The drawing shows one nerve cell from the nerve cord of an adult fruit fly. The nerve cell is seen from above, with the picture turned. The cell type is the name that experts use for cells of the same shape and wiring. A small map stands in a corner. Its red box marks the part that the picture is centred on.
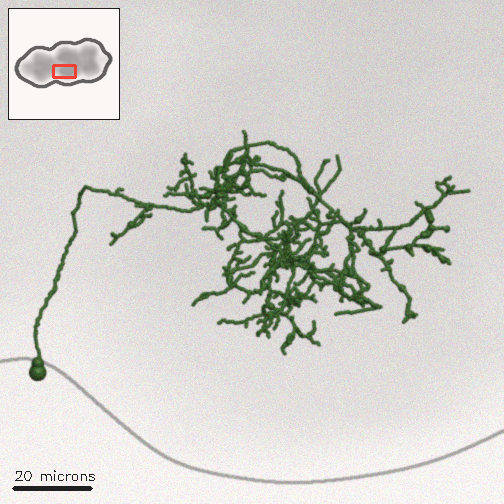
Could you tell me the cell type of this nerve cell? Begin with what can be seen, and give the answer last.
By the scale bar it is about 110 microns wide in this view. The picture shows dozens of branch ends. Its broad class is nerve-cord intrinsic neuron. The cell type is IN01B040.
